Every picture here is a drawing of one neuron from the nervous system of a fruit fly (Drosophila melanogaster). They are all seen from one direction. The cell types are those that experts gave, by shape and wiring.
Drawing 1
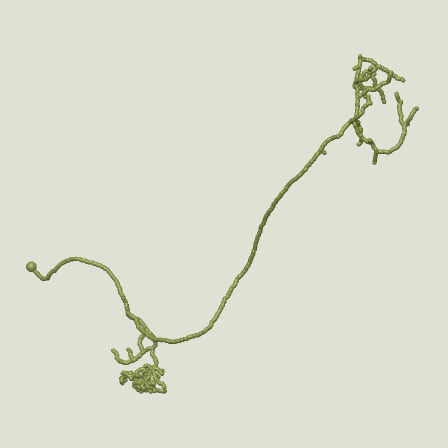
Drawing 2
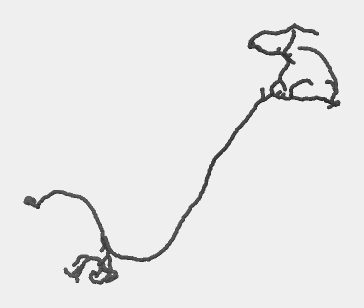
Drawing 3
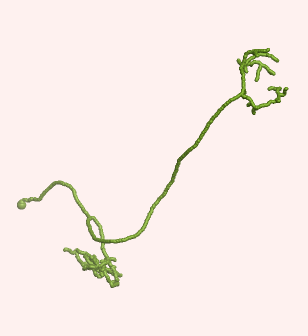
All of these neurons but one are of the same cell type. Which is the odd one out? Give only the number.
2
